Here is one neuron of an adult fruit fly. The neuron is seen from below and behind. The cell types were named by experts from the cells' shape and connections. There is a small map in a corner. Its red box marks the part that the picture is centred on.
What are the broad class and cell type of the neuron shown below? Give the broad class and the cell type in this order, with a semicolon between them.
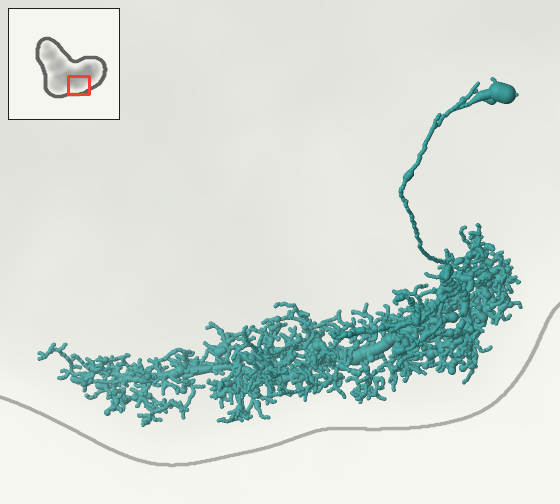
central-brain intrinsic neuron; GNG017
